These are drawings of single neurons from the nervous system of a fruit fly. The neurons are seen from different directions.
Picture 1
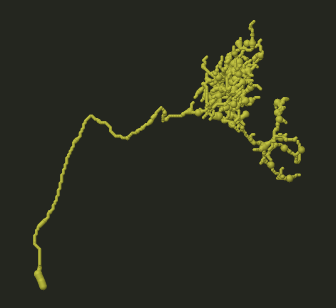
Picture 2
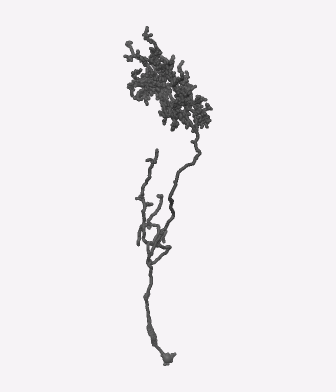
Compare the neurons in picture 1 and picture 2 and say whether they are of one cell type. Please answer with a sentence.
They are of different cell types.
